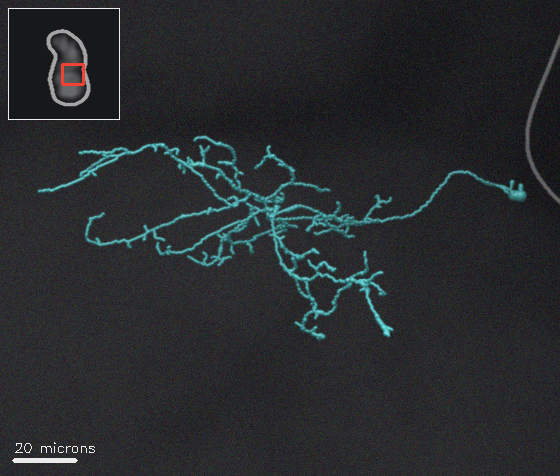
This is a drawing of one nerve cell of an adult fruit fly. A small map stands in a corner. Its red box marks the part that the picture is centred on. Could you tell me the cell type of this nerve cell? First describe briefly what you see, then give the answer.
The cell body can be seen on the right of the picture. By the scale bar it is about 160 microns wide in this view. Dozens of branch ends can be seen. It is a central-brain intrinsic neuron. Its cell type is CB2351.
